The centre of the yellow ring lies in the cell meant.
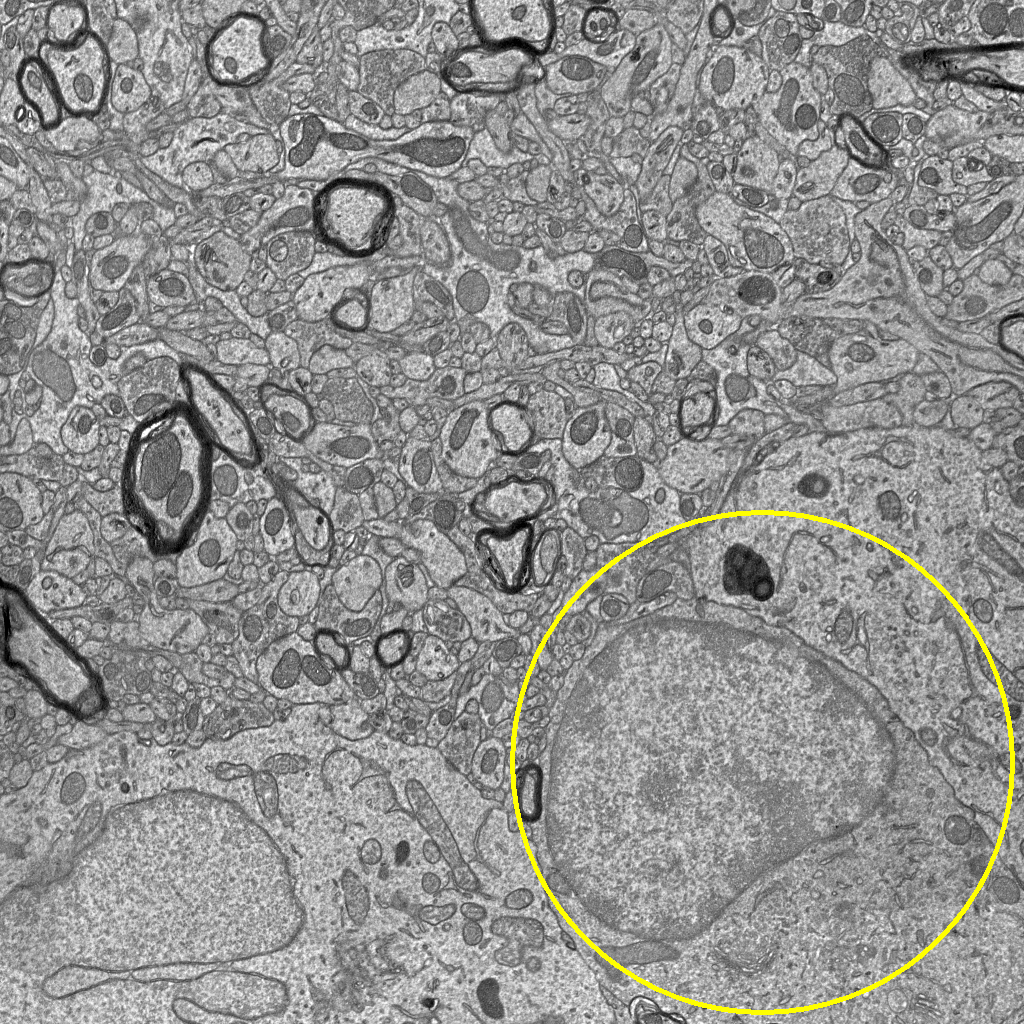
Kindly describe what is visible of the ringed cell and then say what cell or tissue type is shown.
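Here the nucleus is large and rounded-oval, sitting wholly inside the ring, and its envelope runs smoothly, without deep infoldings. Just below the nucleus, a curved stack of Golgi membranes. Above it, one very dark, lobed dense body. So this one is an oligodendrocyte.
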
